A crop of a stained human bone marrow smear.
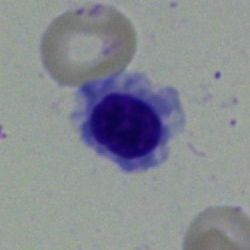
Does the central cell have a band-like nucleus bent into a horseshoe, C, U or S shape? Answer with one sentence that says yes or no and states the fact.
No, in this cell the nucleus forms a single compact round or oval shape.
